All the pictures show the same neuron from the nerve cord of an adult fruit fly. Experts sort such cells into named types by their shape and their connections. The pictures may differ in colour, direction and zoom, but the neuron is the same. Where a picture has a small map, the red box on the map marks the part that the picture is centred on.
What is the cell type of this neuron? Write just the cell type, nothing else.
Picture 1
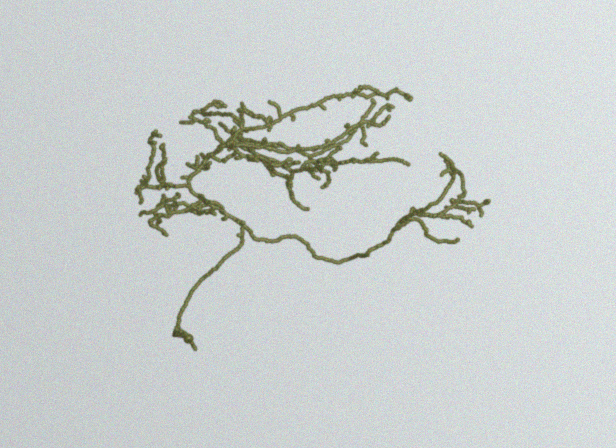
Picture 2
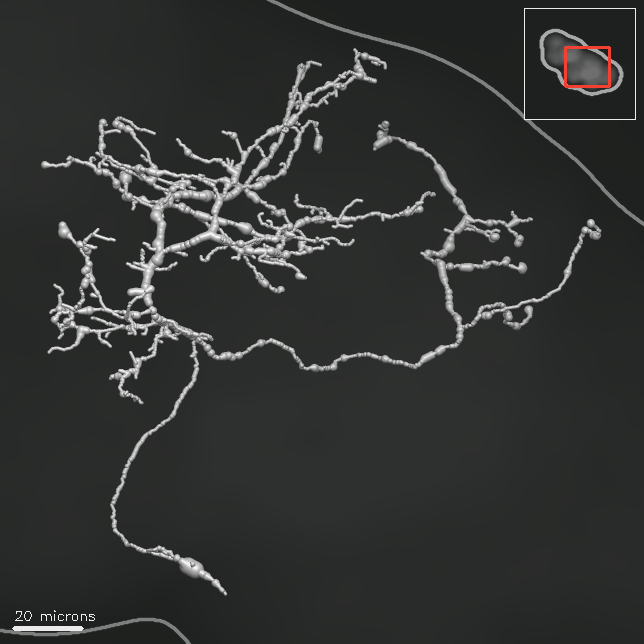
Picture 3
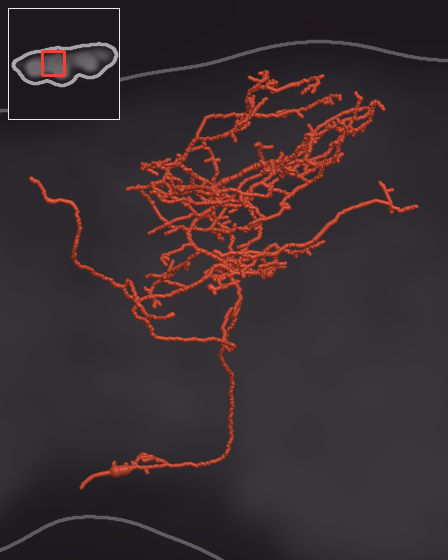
IN08B035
